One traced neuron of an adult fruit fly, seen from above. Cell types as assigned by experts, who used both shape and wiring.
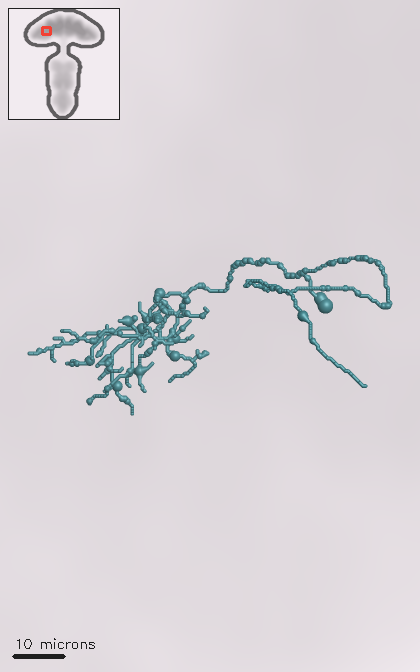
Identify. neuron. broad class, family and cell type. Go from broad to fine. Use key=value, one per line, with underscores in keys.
broad_class=visual projection neuron
family=MeVP
cell_type=MeVP2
